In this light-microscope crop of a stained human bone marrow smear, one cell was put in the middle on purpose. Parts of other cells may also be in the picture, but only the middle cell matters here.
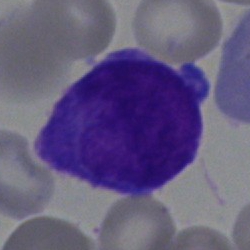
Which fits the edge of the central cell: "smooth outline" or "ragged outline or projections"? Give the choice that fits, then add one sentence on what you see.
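Ragged outline or projections. A small rounded bleb projects from the upper right edge of the cell.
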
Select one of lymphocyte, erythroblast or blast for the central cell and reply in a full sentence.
The cell centred in this crop is categorized as a blast.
